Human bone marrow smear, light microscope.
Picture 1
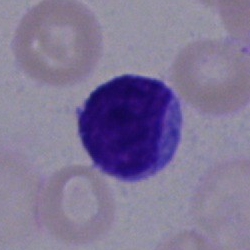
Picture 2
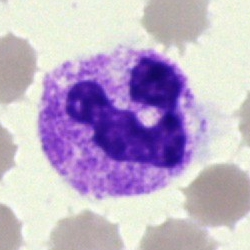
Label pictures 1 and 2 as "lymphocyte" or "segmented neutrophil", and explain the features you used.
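The lymphocyte is in picture 1, the segmented neutrophil in picture 2. What strikes me most is the cytoplasm: in picture 1 it is only a narrow crescent on the right, while in picture 2 there is plenty of it around the nucleus.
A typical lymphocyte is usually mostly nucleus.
And in picture 1 the nucleus does fill most of the cell. Granules next: none in picture 1's cytoplasm, which is a paler blue than the nucleus, but picture 2's cytoplasm is filled with purple granules.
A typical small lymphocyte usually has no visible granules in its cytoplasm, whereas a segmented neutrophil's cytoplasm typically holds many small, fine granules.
The chromatin is dense and dark in both, dark purple in picture 1.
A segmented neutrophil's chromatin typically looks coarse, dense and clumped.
Picture 1's outline is round and smooth, and picture 2 shows no nucleoli, with pale red cells lying around it without overlapping.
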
